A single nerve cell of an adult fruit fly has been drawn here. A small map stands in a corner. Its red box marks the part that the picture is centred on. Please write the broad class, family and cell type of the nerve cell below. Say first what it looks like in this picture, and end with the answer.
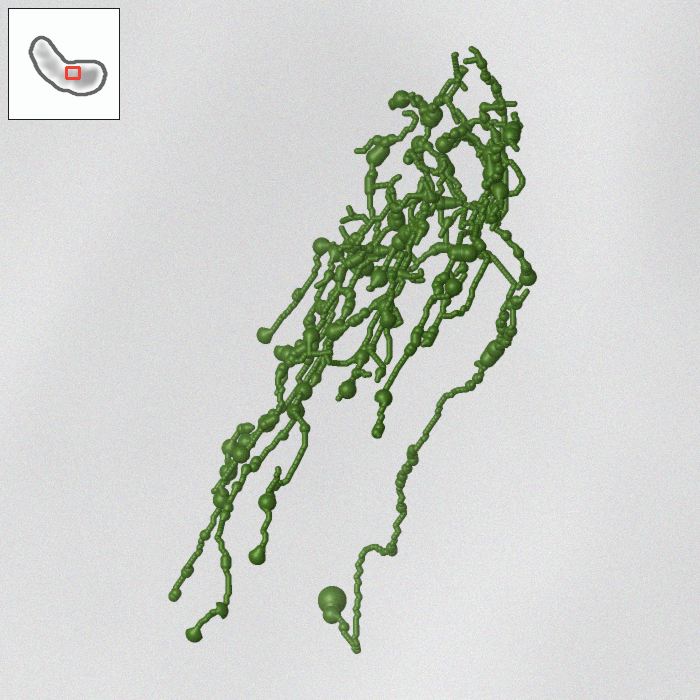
Its cell body lies at the bottom of the picture. Dozens of branch ends can be seen. It is an optic-lobe intrinsic neuron. The family is Li. Its cell type is Li19.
